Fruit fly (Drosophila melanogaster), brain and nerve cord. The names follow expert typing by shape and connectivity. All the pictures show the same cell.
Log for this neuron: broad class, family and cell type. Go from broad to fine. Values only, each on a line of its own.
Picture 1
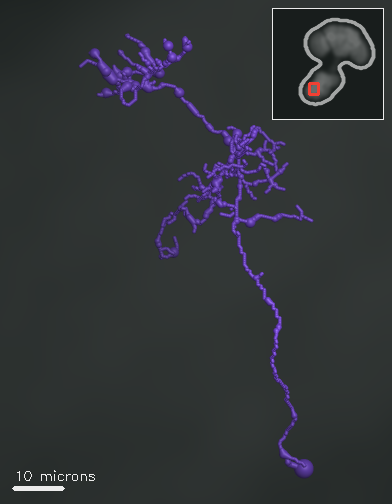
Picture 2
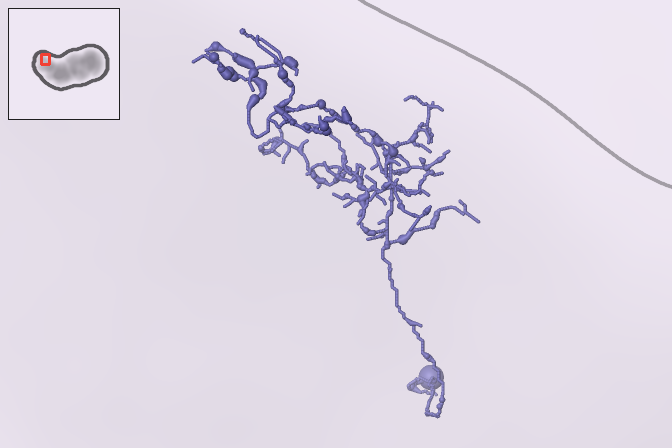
nerve-cord intrinsic neuron
hemilineage 06A
IN06A134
